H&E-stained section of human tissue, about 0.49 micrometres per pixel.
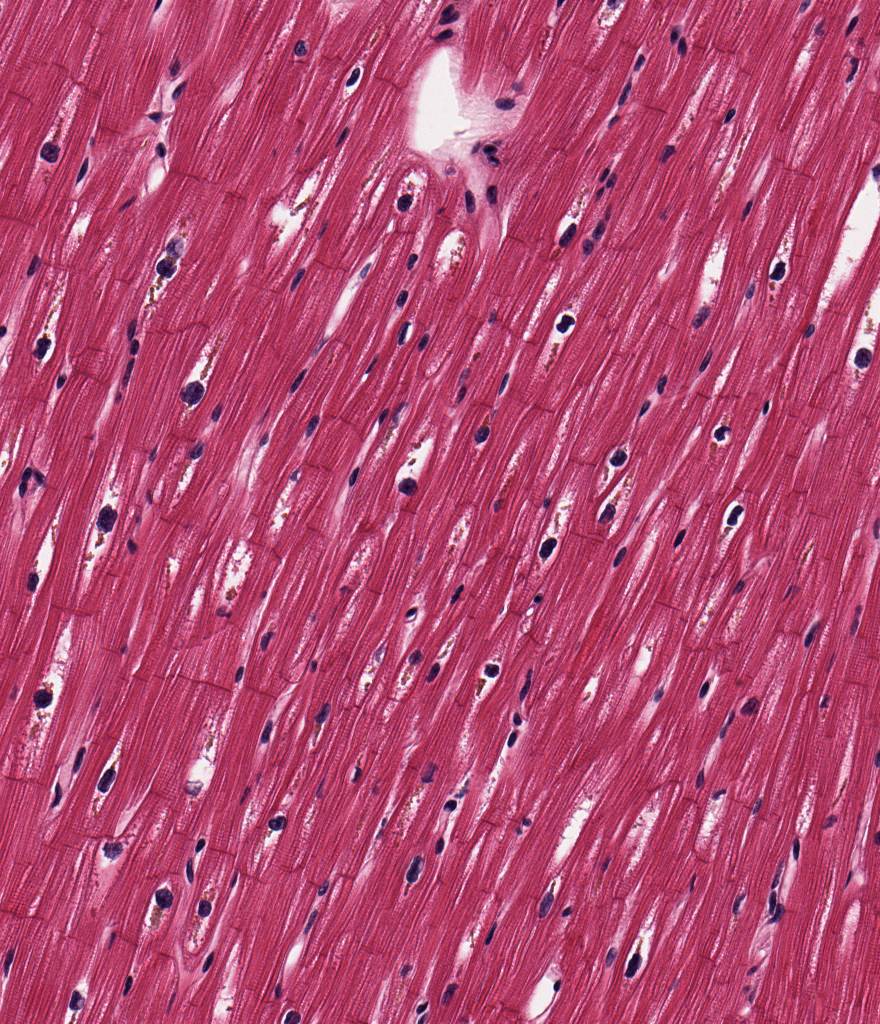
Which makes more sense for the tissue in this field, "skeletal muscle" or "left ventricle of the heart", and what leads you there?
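This is left ventricle of the heart, not skeletal muscle. What decides it is the nuclei: each oval nucleus sits singly in the centre of its fibre.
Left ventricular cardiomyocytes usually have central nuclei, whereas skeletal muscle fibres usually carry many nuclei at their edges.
Look too at the fine cross-striations, and see how the fibres branch to join their neighbours. At the poles of the central nuclei, pale clear zones hold golden-brown granules of lipofuscin. Between the fibres, in the scant interstitium, lie small, dark, slender nuclei.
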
